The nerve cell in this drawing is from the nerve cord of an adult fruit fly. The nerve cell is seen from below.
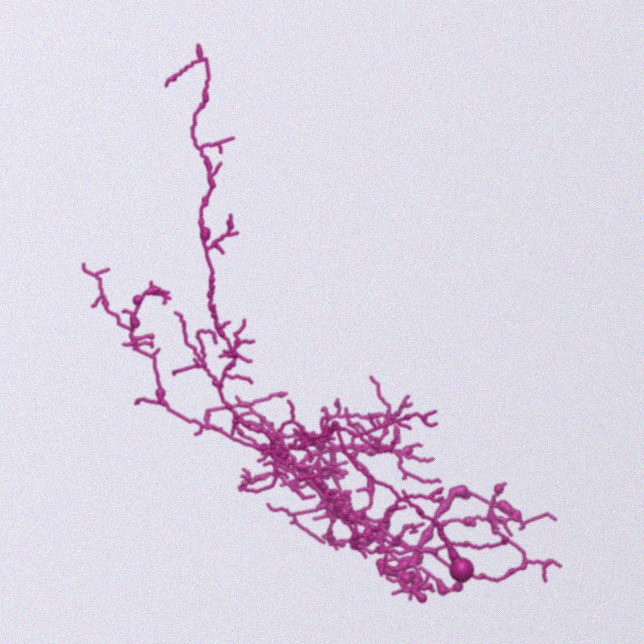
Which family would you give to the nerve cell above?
hemilineage 13A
